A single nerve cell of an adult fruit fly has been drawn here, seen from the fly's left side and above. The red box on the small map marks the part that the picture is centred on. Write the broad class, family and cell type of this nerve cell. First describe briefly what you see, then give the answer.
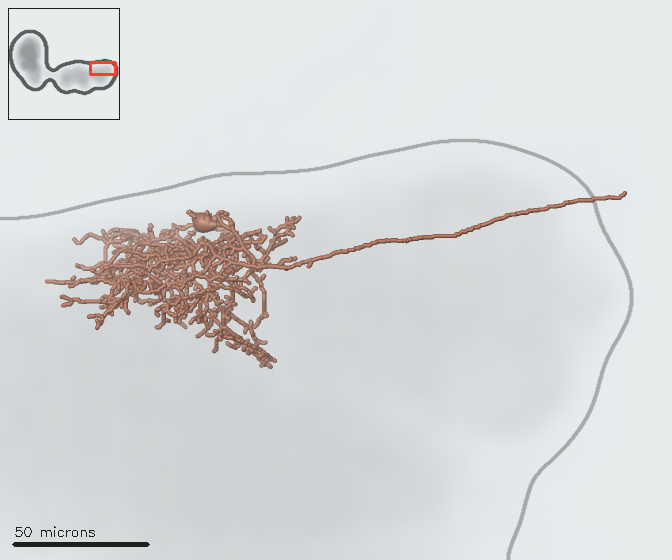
By the scale bar it is about 200 microns wide in this view. Dozens of branch ends can be seen. It is a motor neuron of the nerve cord. Its family is MNad. It is of cell type MNad11.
